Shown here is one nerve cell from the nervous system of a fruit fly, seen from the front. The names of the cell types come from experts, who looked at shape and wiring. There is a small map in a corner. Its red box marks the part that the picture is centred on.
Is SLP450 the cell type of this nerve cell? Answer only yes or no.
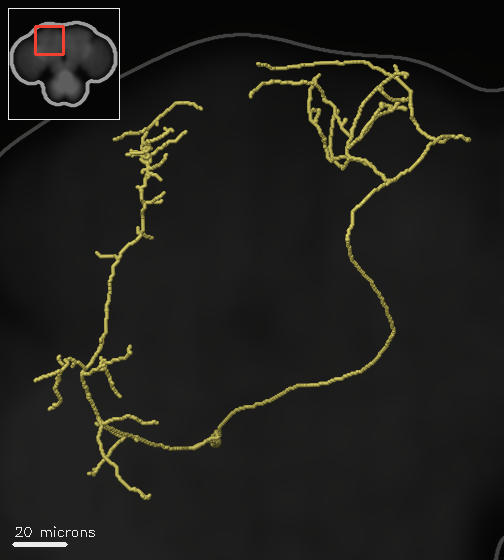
yes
